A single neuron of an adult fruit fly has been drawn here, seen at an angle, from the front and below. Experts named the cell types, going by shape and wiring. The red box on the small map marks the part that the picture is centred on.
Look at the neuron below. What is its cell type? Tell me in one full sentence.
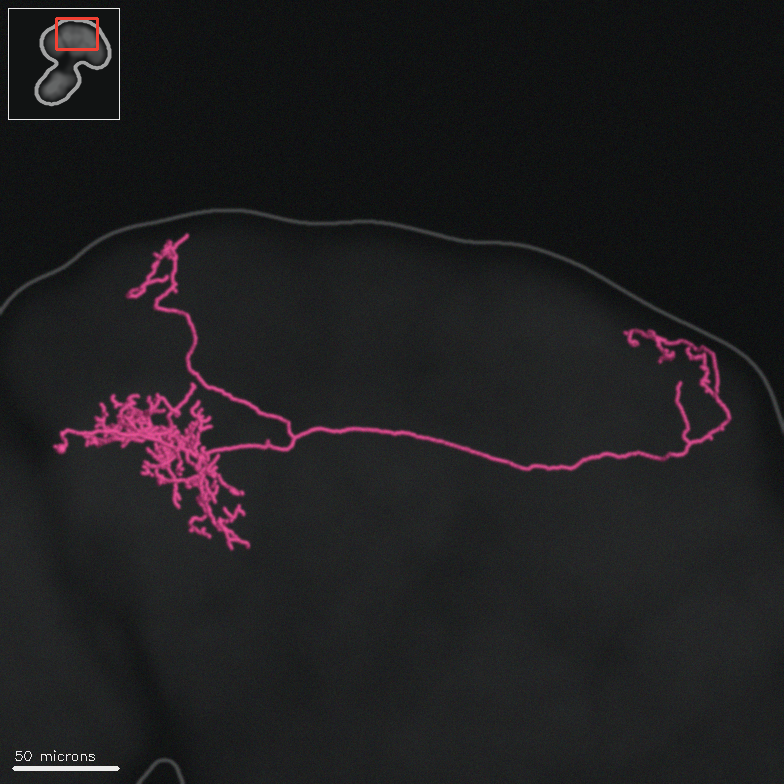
The cell type that this neuron has is AVLP191.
